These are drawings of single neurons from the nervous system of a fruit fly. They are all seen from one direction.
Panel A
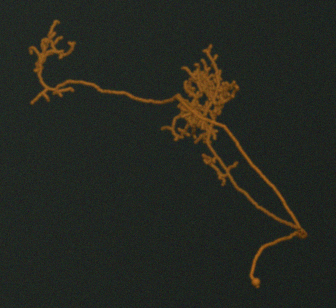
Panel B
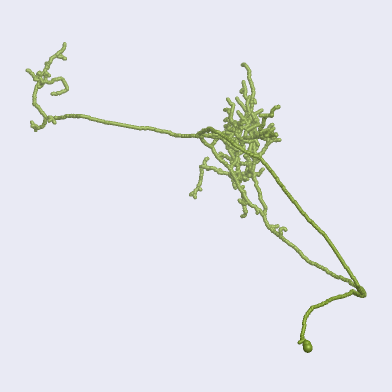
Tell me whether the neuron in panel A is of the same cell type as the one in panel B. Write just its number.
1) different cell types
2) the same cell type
1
